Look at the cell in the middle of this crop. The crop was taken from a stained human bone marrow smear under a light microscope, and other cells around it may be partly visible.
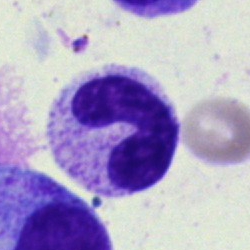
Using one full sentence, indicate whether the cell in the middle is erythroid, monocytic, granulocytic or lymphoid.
Within the granulocytic lineage lies the cell at the center of the crop.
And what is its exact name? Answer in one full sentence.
The central cell in this smear crop is a band neutrophil.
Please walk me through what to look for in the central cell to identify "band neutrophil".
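First, the nucleus: a thick band bent into a C shape.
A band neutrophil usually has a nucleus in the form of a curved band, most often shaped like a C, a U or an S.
That C shape goes with the band neutrophil. Next, orientation: the hollow of the curve opens towards the left of the cell. Then the cytoplasm: it is pale lilac and fills the space inside the curve of the nucleus. Last, the granules: fine and pinkish-purple, scattered throughout the cytoplasm.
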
